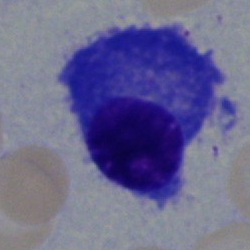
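Plasma cell in a stained human bone marrow smear. The cell has an irregular outline with a ragged, fuzzy border. Its nucleus sits eccentrically in the lower part of the cell, while abundant cytoplasm forms a broad zone above it. No distinct granules are visible in the cytoplasm.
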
